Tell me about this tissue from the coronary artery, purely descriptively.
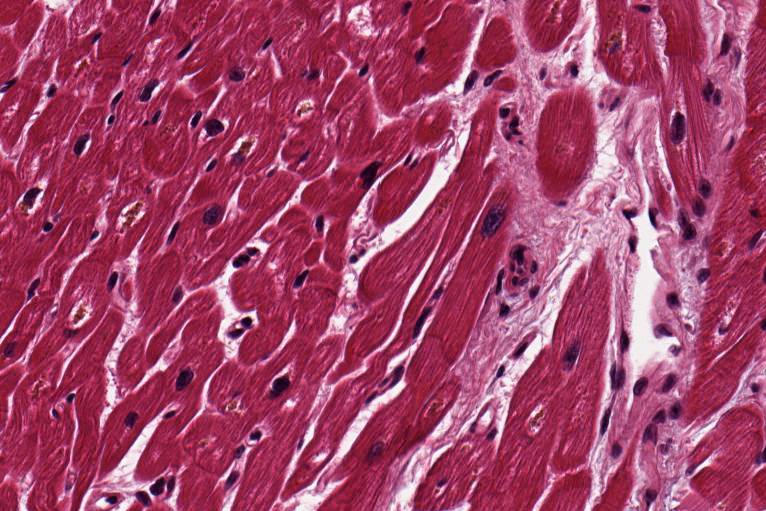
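The field consists of closely packed, branching muscle fibres with deeply eosinophilic cytoplasm. In the upper left, many fibres are cut across or obliquely and appear as rounded profiles. The muscle nuclei are single, oval and centrally placed within the fibres. Many nuclei show a small cluster of golden-brown granules at their poles.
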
